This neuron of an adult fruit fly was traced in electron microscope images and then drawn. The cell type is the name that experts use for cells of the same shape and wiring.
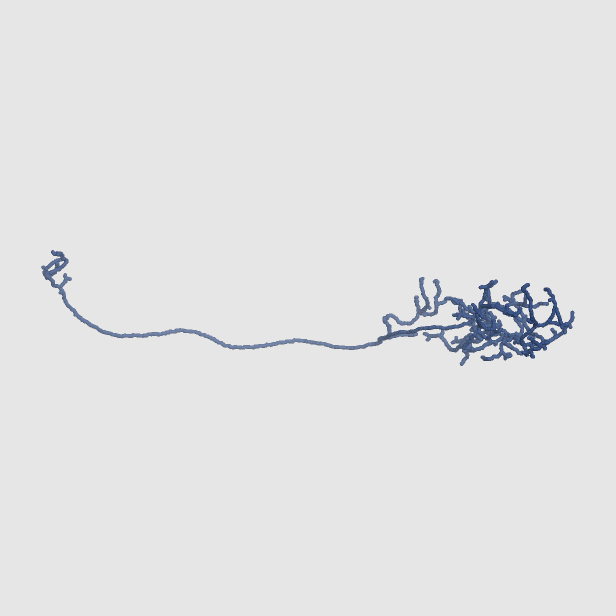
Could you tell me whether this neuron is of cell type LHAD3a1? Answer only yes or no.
yes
